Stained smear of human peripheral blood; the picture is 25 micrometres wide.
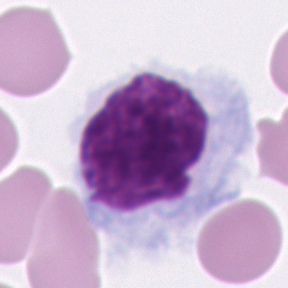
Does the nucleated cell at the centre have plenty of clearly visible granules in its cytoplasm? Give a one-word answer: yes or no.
No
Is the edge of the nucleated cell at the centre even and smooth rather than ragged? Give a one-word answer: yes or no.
No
